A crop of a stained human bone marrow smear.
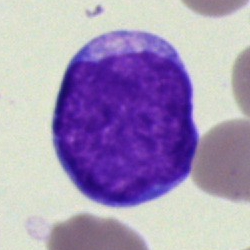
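Blast in a stained human bone marrow smear, the cell at the centre of the field. Its outline is oval and taller than it is wide. Fine chromatin is spread fairly evenly through the nucleus, with no large dark clumps. The cytoplasm is widest at the top of the cell, where a paler patch lies.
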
